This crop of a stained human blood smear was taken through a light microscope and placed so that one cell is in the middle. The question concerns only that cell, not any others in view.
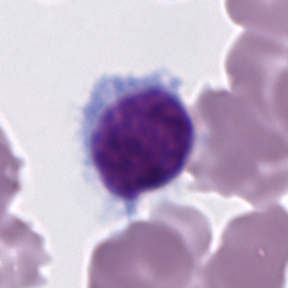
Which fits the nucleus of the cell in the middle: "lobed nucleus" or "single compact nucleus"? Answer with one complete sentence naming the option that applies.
The nucleus is one round, oval or kidney-shaped compact mass, not lobed or folded.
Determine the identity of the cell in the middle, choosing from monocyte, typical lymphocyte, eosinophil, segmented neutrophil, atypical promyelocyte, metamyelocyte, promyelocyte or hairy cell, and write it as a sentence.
The cell nearest the centre of this crop is a hairy cell.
